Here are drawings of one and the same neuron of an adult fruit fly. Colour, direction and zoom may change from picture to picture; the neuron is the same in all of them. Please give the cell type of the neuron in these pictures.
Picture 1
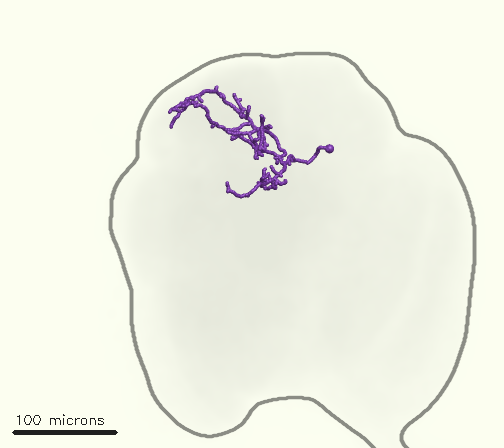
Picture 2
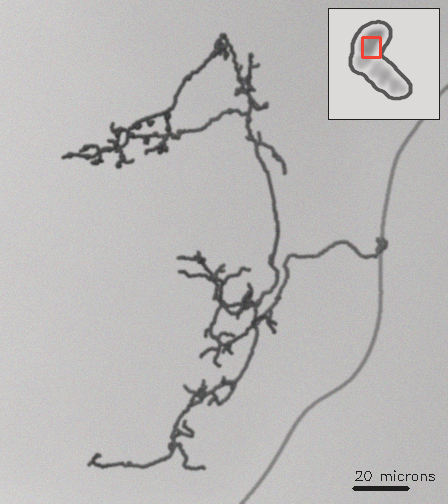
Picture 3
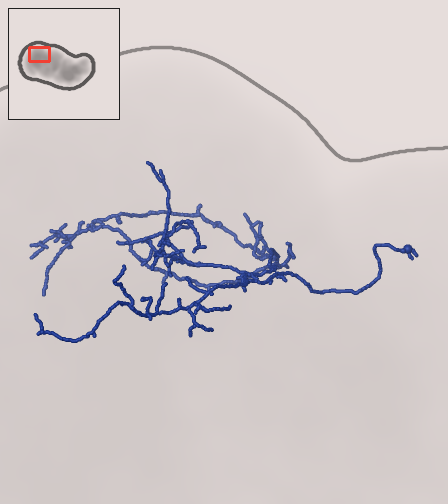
SMP328_b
